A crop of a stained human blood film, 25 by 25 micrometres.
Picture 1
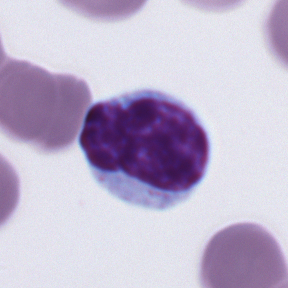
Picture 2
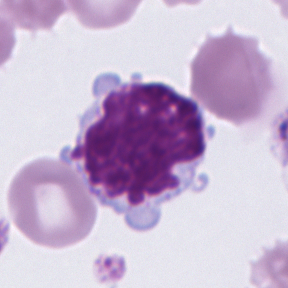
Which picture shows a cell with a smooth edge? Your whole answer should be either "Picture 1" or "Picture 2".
Picture 1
